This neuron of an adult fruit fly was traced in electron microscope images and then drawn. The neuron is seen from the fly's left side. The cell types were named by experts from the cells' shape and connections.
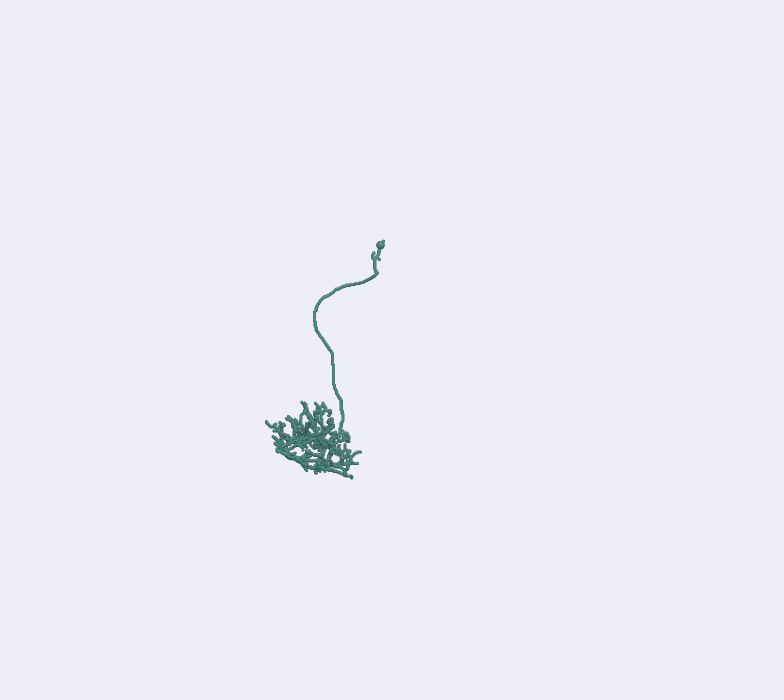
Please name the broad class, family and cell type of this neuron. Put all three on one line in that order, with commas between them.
central-brain intrinsic neuron, hemilineage VLPl4_anterior, AVLP422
